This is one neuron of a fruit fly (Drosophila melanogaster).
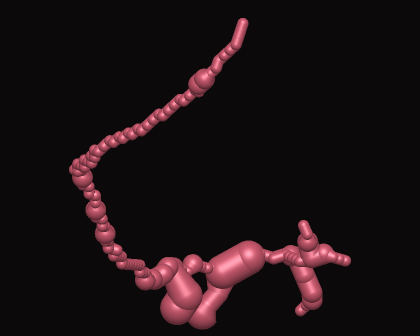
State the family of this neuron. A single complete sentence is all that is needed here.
This neuron is designated as family class olfactory.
